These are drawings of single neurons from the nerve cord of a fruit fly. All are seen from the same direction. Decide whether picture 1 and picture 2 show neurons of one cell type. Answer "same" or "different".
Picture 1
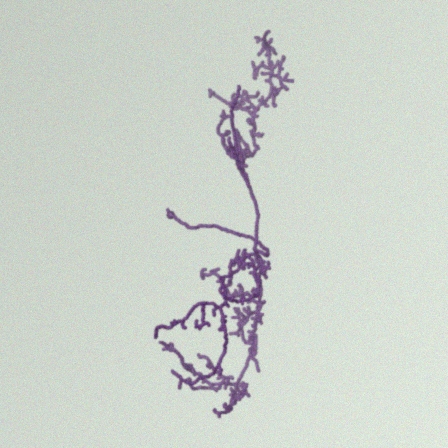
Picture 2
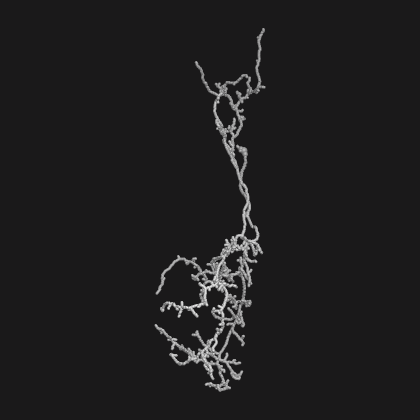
same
